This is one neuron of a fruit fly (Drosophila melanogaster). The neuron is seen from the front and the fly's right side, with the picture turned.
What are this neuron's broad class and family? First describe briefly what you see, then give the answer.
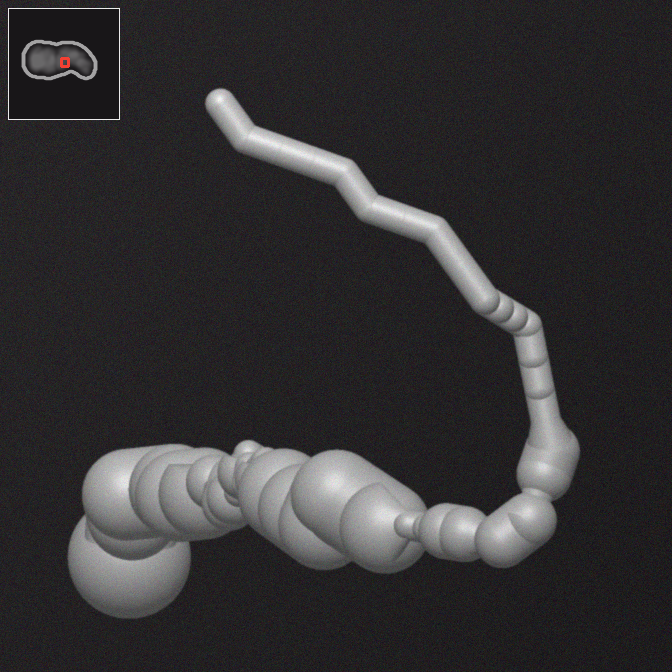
It has a dozen or fewer branch ends. In this view it is about as wide as it is tall. Its broad class is photoreceptor or other optic-lobe sensory neuron. The name of its family is class visual.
